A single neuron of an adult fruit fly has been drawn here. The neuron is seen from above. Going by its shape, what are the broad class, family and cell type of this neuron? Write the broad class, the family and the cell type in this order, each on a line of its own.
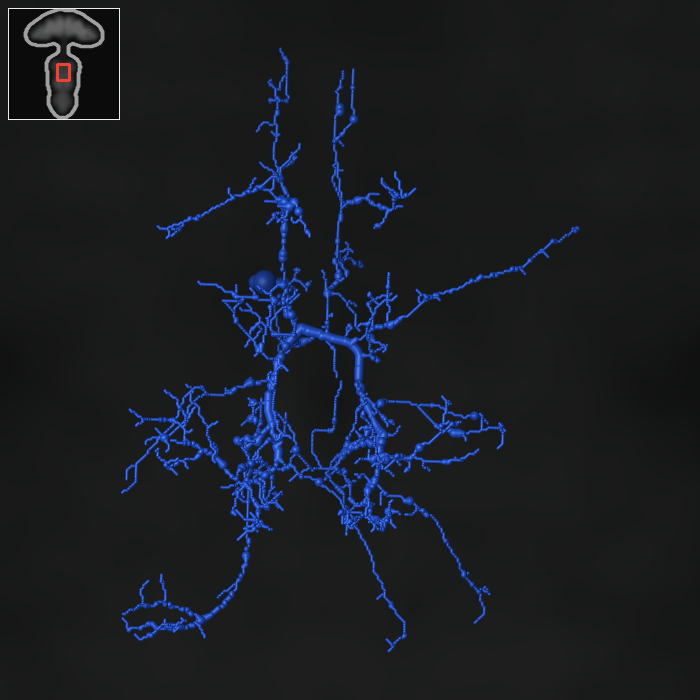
nerve-cord intrinsic neuron
hemilineage 00A
IN00A041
